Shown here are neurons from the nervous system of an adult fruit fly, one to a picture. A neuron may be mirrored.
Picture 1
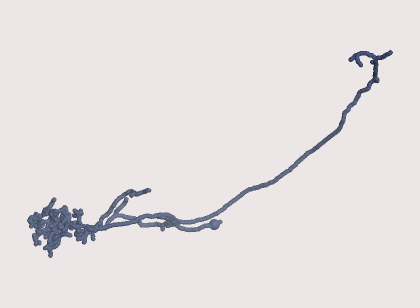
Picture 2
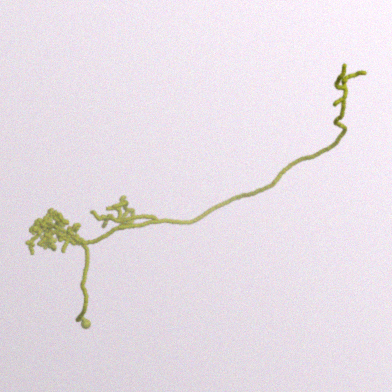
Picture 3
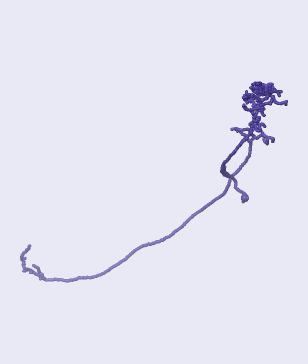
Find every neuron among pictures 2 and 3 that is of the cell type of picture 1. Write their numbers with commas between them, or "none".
none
